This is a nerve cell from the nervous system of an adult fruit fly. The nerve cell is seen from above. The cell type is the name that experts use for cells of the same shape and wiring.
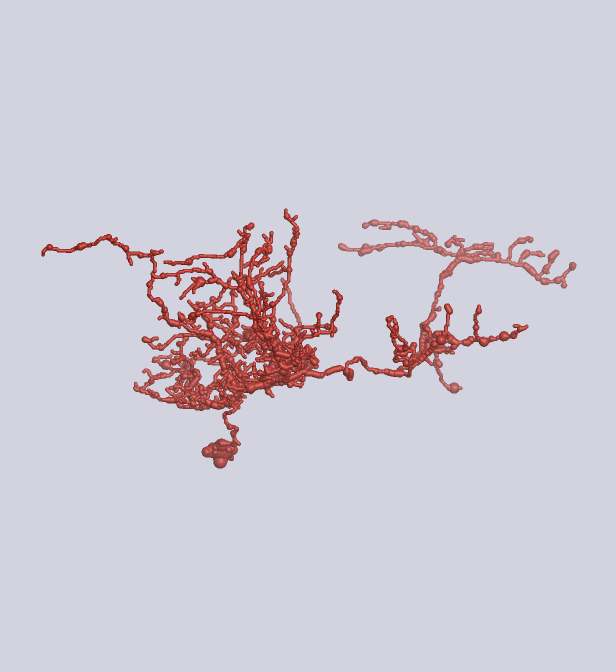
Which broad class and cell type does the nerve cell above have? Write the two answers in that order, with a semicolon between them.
central-brain intrinsic neuron; IB097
